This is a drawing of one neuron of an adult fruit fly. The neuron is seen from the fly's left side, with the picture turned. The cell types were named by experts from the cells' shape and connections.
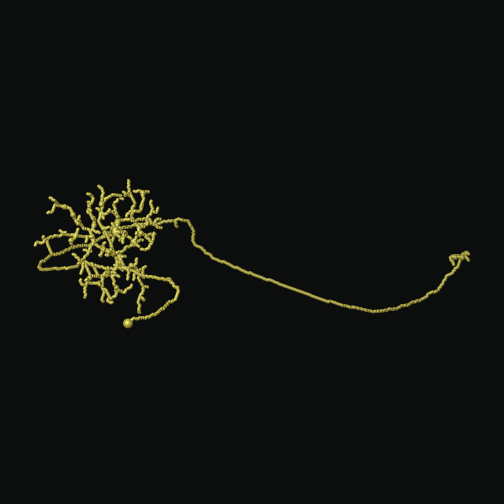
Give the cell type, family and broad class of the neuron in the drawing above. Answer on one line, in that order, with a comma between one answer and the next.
MeTu1, MeTu, visual projection neuron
